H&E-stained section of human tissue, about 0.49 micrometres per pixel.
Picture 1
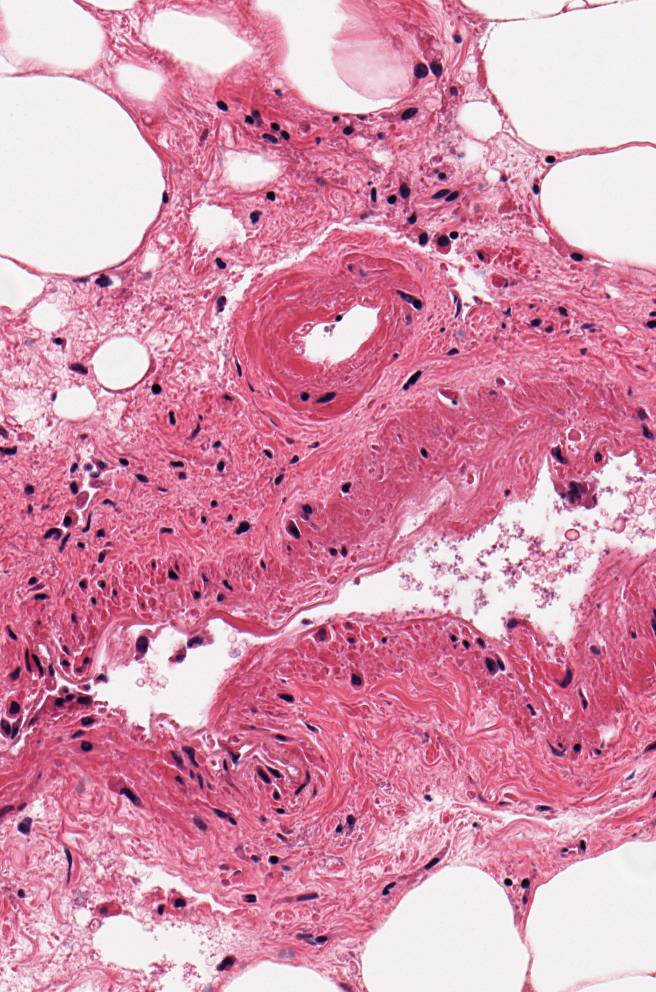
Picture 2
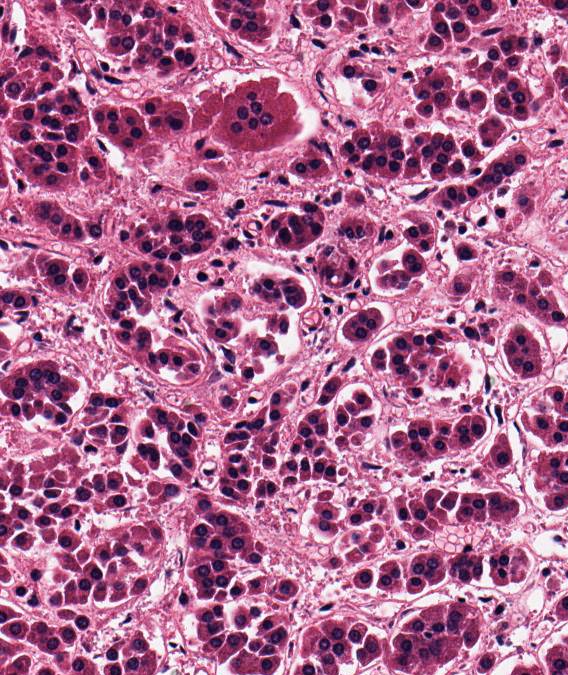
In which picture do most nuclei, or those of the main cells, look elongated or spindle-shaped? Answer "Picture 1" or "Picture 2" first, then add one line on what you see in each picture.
Picture 1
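In picture 1: Most nuclei scattered through the tissue are dark and elongated.
In picture 2: The nuclei of the nest cells are round, dark and fairly uniform in size.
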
